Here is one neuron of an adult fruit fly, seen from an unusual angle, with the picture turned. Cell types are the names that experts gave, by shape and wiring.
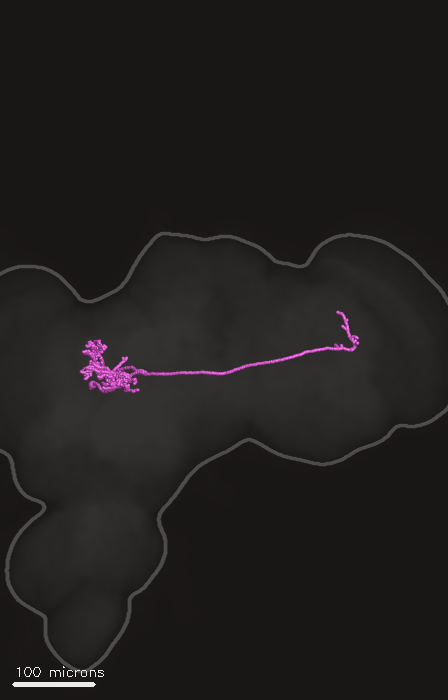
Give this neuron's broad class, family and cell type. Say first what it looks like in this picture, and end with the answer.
Its cell body lies on the left of the picture. By the scale bar it is about 350 microns wide in this view. Its broad class is central-brain intrinsic neuron. Its family is hemilineage VLPl2_posterior. It is of cell type PVLP049.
